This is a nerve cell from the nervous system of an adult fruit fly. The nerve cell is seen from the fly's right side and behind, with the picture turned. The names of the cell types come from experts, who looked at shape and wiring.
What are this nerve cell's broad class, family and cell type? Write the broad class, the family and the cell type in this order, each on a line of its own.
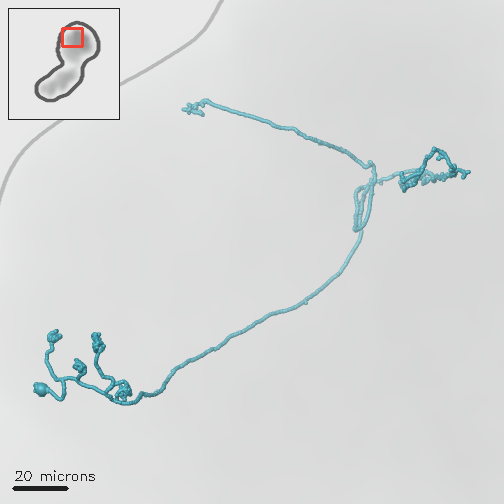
central-brain intrinsic neuron
class Kenyon Cell
KCa'b'-ap2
